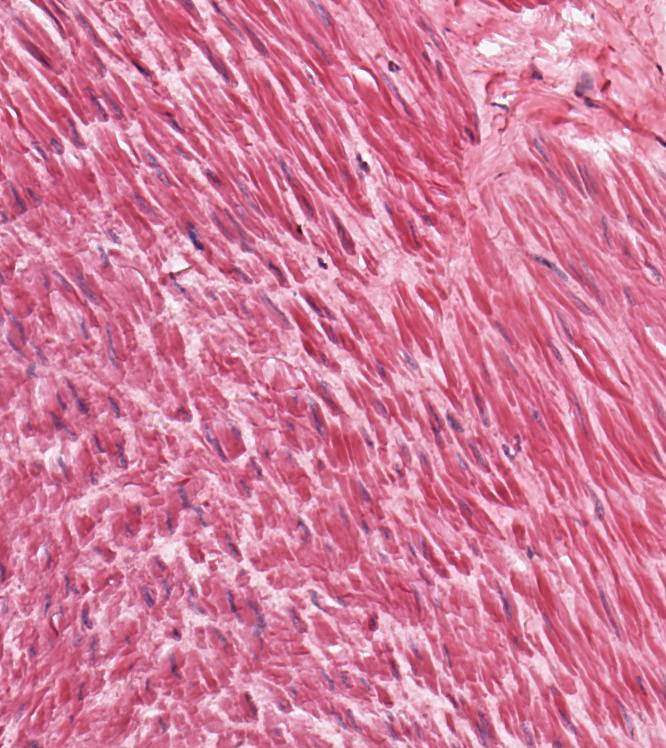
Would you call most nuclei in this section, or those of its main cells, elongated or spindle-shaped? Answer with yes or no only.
Yes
